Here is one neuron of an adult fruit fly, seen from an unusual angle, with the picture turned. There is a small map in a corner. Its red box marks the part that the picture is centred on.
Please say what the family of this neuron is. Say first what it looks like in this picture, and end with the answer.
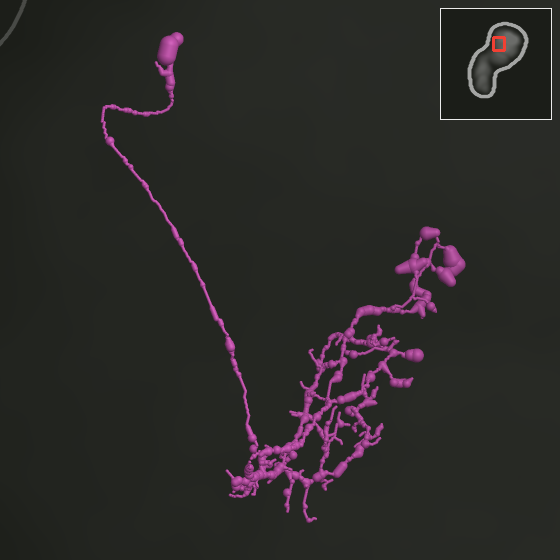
The picture shows dozens of branch ends. In this view it is taller than it is wide. Its broad class is central-brain intrinsic neuron. Its family is hemilineage MD3.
